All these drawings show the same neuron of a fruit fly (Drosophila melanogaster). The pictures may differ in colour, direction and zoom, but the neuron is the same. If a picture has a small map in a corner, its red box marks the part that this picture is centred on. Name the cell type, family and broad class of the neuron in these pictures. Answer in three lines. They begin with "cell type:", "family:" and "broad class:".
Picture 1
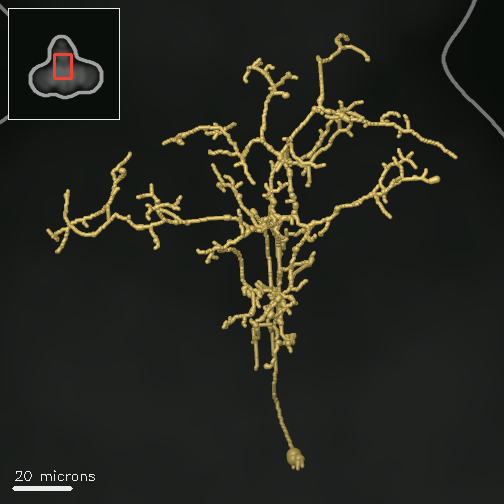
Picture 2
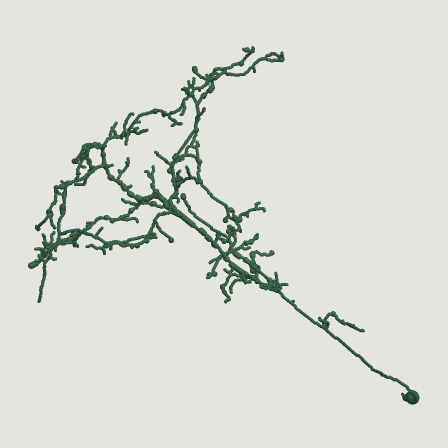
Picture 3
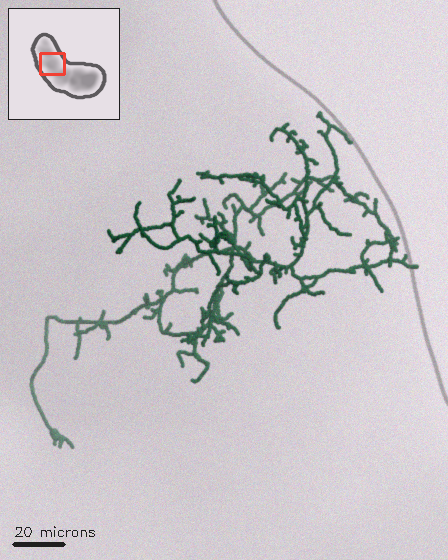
cell type: IN00A047
family: hemilineage 00A
broad class: nerve-cord intrinsic neuron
